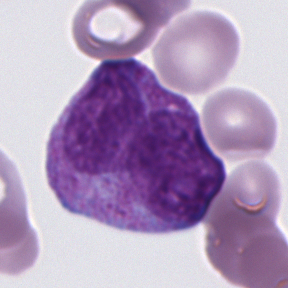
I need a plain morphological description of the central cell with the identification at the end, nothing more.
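First, the nucleus fills most of the cell. Second, the cytoplasm shows mainly as a pale zone at the lower left of the cell. Third, that cytoplasm is pale lilac-blue. Fourth, fine purplish dots are scattered through it. The cell is an atypical promyelocyte.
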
